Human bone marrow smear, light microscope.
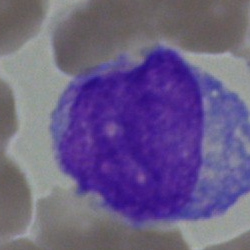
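Monocyte at the centre of this stained bone marrow smear. Notice how its nucleus lies off-centre, pushed over toward the left side of the cell. The cytoplasm makes a broad crescent, mostly on the right, and you won't find distinct granules in it. Look too at the border: slightly uneven rather than smooth.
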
